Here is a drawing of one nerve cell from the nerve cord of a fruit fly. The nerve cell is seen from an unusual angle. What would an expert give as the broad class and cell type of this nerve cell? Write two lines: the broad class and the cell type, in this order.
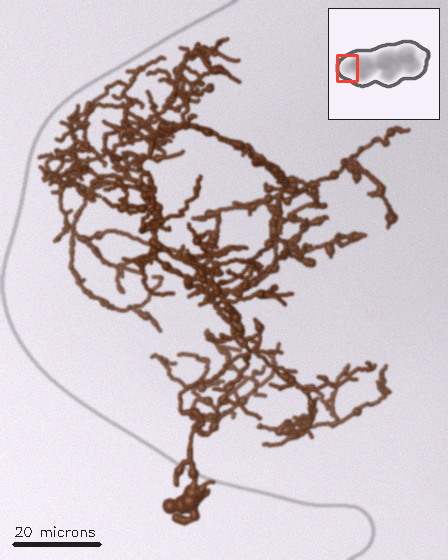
nerve-cord intrinsic neuron
INXXX302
